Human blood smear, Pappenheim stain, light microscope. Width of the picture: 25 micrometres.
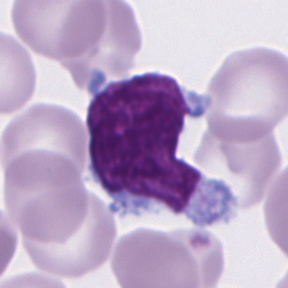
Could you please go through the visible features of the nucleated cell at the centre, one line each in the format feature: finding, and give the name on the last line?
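Nucleus: fills most of the cell
Nuclear outline: irregular and angular, deep notch on the right
Cytoplasm: a scant rim, pale greyish blue
Biggest cytoplasm patch: lower right of the nucleus
Verdict: typical lymphocyte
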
